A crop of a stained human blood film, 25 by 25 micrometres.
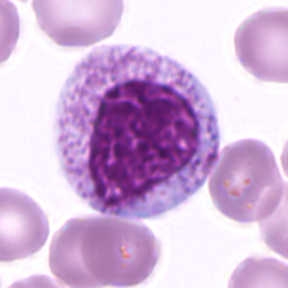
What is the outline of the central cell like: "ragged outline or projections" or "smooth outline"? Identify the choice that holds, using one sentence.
Along its outline, the cell is smooth, with no projections.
